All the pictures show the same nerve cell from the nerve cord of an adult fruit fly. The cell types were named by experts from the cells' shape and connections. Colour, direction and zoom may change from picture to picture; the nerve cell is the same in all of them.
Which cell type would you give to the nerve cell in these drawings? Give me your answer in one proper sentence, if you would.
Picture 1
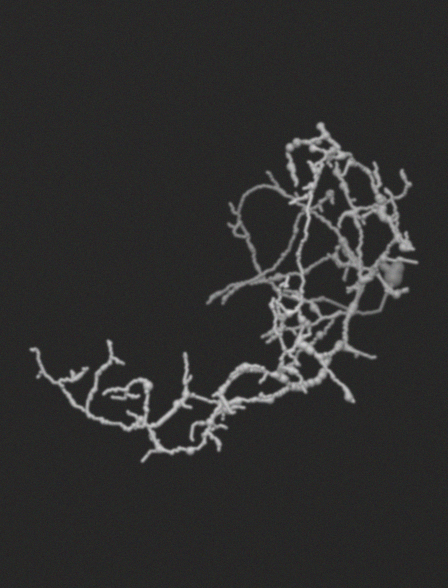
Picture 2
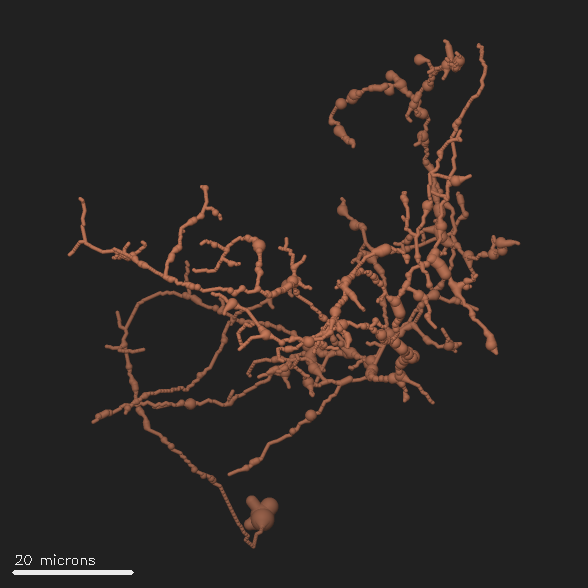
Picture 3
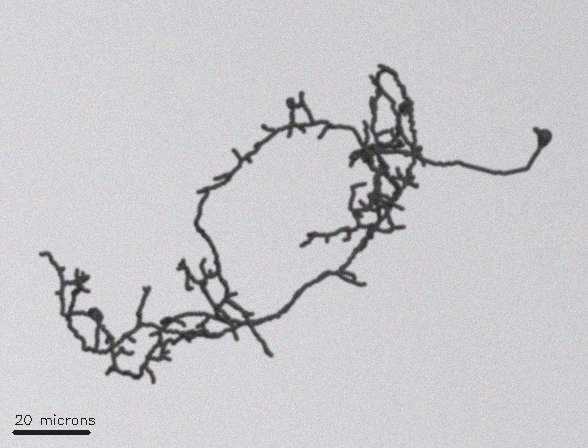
This nerve cell is recognized as the cell type IN03A094.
